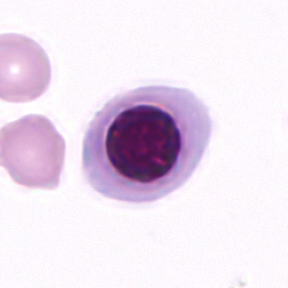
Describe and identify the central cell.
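First, the outline: slightly irregular, with a few gently angular corners instead of a smooth circle. Next, the nucleus: roughly central, with a sharp, smooth edge and no visible nucleoli. Then the cytoplasm, which forms a broad rim all around the nucleus. Last, the name: normoblast.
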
